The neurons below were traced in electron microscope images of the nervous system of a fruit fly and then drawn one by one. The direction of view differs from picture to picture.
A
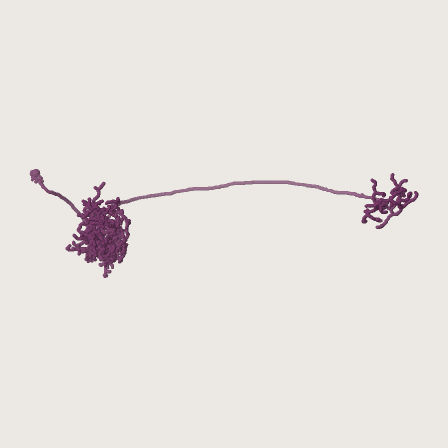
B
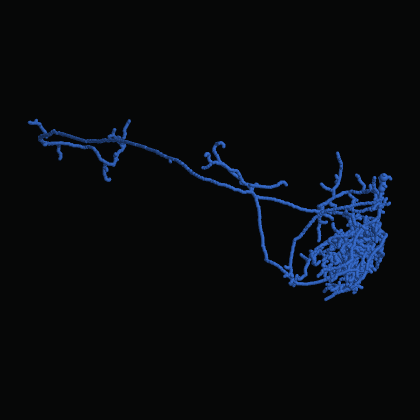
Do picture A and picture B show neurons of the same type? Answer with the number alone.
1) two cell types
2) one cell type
1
